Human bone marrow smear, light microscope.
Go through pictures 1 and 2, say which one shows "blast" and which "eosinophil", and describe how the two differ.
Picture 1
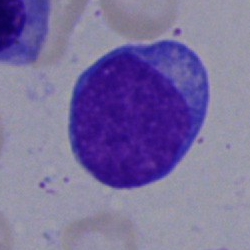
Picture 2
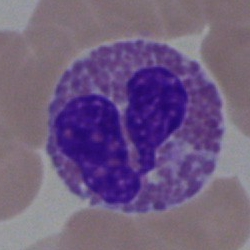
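The blast is in picture 1; the eosinophil is in picture 2. Where the granules are is the first thing I'd check: the eosinophil has them filling the cytoplasm on every side of the nucleus, whereas in the blast I can't see any at all.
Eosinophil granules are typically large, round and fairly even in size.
Then the chromatin: in the blast it's finely stippled without coarse dark clumps, while in the eosinophil it's dense and dark purple.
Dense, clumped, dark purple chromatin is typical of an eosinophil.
Next, the amount of cytoplasm: in the blast the nucleus fills most of the cell, toward the lower left, and the blue cytoplasm forms a broader cap at the upper right but only a thin rim elsewhere.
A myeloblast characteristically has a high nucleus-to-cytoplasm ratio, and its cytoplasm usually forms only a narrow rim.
As for outline, the blast is a smooth, rounded oval and the eosinophil is round.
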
